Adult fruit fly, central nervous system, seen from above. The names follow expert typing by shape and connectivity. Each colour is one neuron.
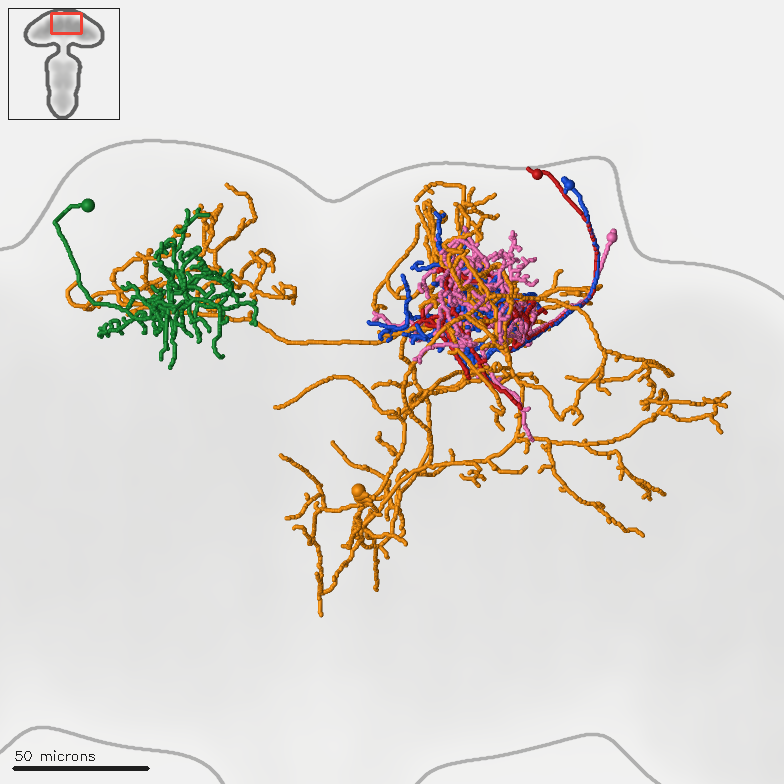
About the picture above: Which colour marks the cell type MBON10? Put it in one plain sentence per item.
The colour is pink.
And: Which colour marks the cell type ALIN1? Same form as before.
The colour is orange.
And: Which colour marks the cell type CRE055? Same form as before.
The colour is red.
